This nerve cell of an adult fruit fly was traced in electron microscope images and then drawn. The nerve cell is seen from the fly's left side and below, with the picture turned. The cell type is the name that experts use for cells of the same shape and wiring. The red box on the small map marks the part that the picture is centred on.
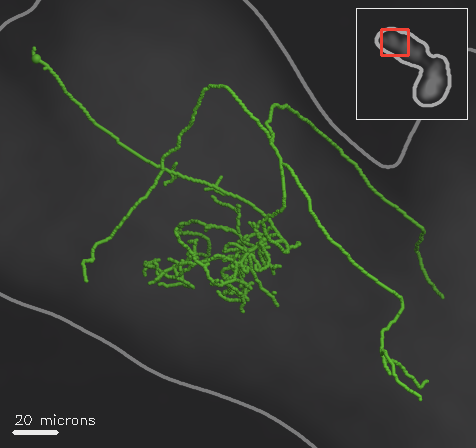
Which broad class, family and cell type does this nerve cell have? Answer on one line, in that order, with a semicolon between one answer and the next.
nerve-cord intrinsic neuron; hemilineage 12B; IN12B054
